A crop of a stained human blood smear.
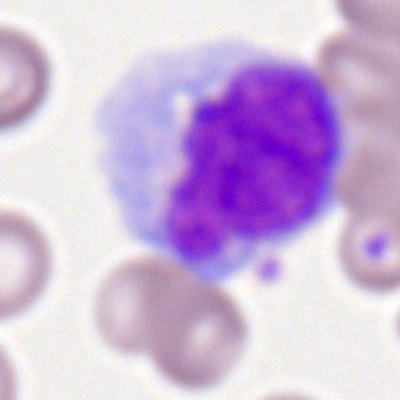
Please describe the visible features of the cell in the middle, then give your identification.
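I notice first that the outline of the cell is irregular rather than smoothly round. The nucleus, too, has an irregular, folded outline with indentations. On its left side lies a broad area of cytoplasm, and I can't see any granules there. So I'd call this a monocyte.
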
